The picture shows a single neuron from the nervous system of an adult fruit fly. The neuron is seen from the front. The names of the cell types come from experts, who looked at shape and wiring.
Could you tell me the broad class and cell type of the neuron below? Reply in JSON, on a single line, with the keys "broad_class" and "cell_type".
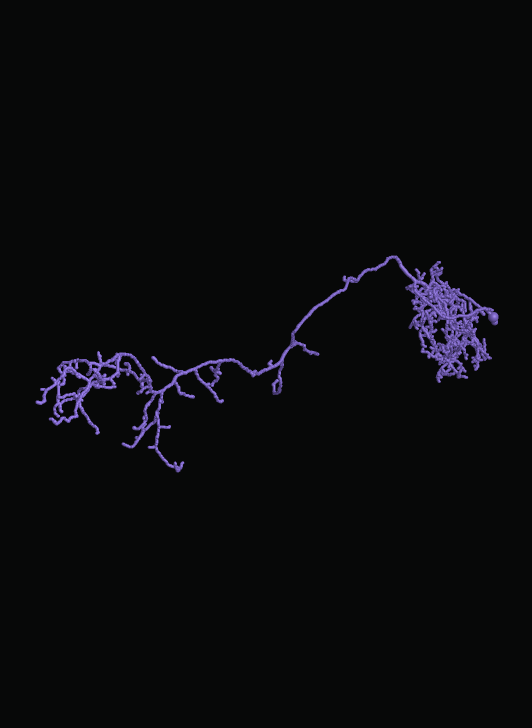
{"broad_class": "nerve-cord intrinsic neuron", "cell_type": "INXXX161"}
